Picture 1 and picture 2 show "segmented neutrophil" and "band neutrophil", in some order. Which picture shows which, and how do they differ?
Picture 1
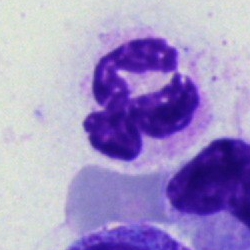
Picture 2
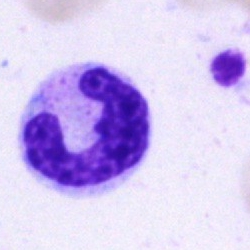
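Segmented neutrophil in picture 1, band neutrophil in picture 2. Nucleus in picture 2: a single unsegmented band, curved into a horseshoe, its open side facing the upper left.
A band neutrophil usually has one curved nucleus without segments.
Chromatin: dense, dark purple and clumped in picture 1; coarsely clumped and dark purple in picture 2.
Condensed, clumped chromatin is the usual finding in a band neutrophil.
No nucleoli in either nucleus. Cytoplasm: no clear vacuoles in picture 1; pale lilac in picture 2. Outlines: roughly round with a smooth border in picture 1, round and smooth in picture 2. A pale grey-blue red cell lies against the lower edge of the segmented neutrophil.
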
